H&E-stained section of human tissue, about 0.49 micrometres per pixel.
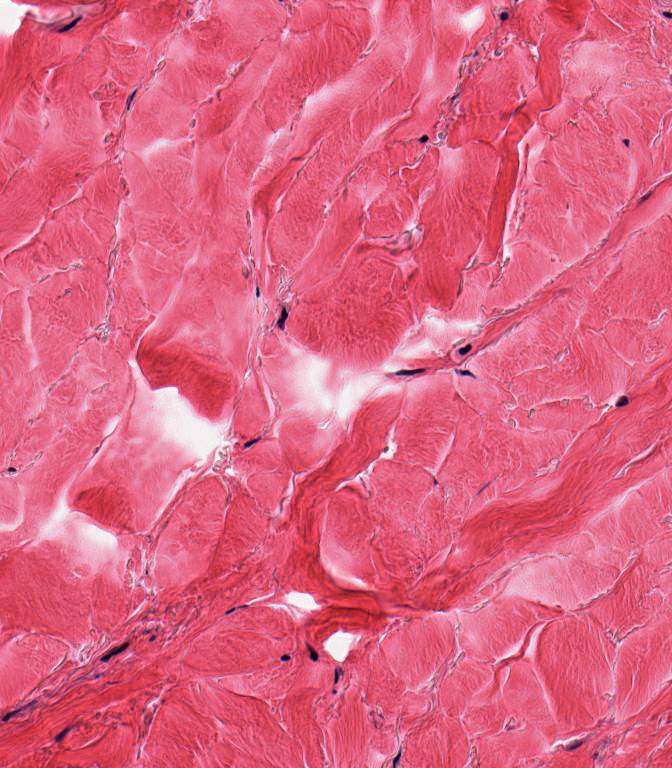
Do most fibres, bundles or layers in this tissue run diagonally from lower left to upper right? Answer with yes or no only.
Yes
